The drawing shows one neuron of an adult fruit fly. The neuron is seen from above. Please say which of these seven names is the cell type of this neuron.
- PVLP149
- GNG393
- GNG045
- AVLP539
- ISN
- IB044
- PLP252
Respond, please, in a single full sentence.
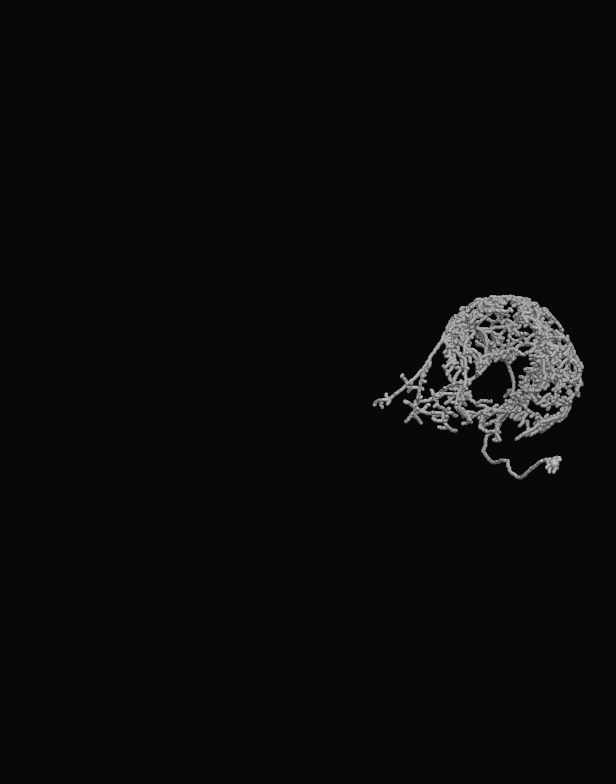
The cell type of this neuron is AVLP539.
